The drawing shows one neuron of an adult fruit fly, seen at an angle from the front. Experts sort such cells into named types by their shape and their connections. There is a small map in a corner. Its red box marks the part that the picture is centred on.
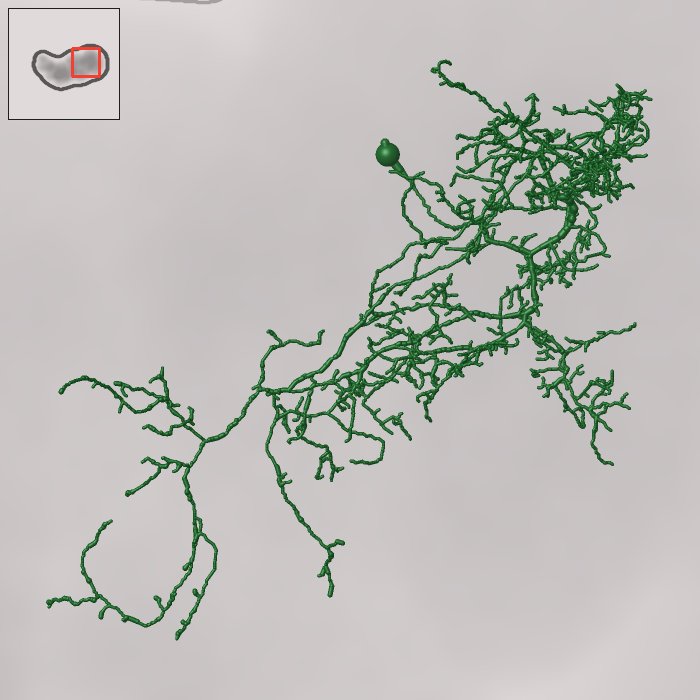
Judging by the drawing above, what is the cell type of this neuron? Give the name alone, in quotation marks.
"SIP126m_a"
